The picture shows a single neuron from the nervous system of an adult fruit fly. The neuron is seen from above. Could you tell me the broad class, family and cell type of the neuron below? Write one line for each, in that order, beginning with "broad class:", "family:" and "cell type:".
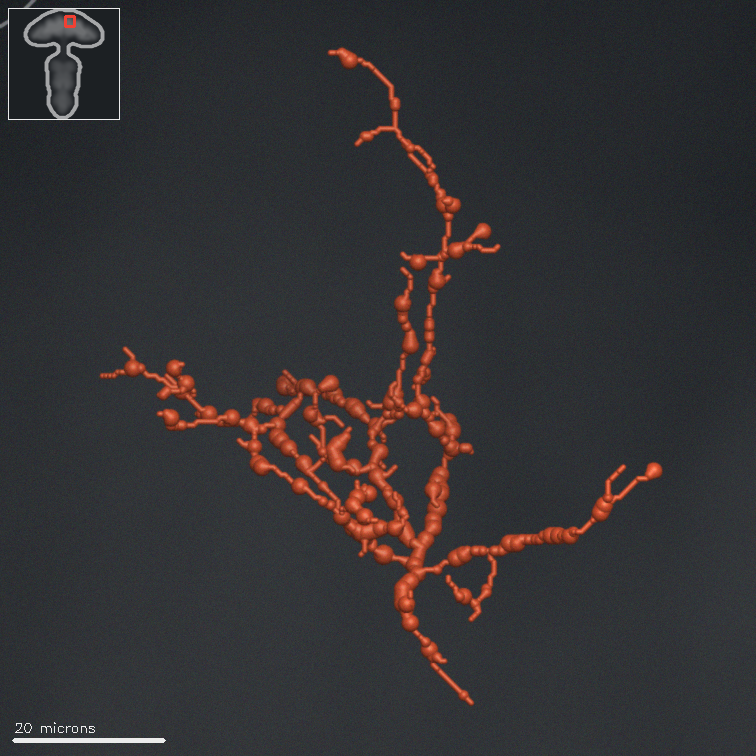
broad class: central-brain intrinsic neuron
family: hemilineage SIPa1_dorsal
cell type: ATL003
